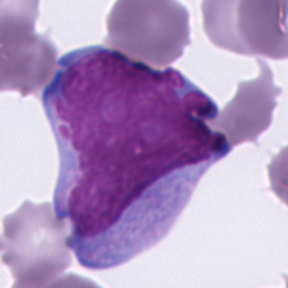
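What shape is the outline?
Angular, roughly triangular rather than round.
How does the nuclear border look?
Notched and knobbed along its upper right edge.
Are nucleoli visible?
Yes, pale round ones near the centre of the nucleus.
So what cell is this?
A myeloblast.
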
